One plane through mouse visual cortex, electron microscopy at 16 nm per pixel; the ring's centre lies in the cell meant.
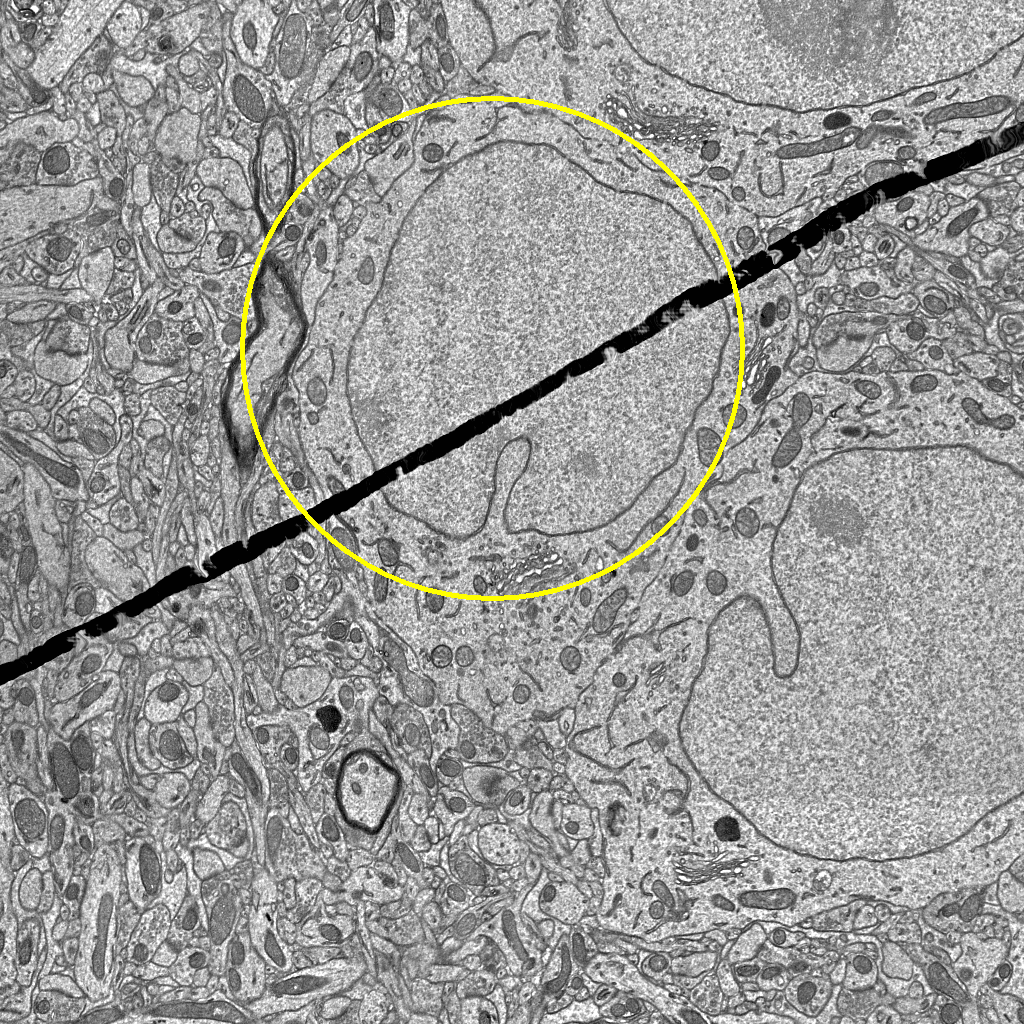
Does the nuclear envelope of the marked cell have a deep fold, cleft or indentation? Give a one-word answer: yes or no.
Yes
